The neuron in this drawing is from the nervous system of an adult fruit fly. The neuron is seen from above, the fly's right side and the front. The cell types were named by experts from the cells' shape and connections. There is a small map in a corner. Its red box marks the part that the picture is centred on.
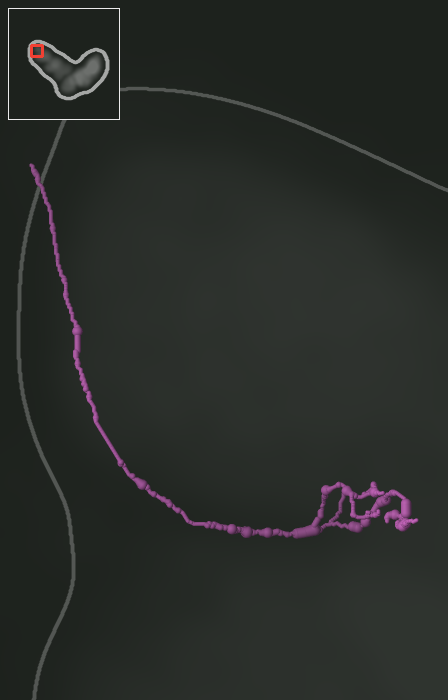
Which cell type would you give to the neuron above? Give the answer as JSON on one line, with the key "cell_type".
{"cell_type": "SNxx04"}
